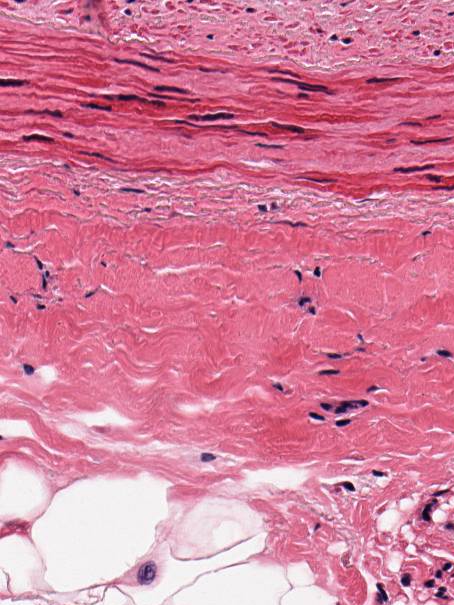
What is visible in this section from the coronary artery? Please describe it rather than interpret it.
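Horizontal bands stack from top to bottom of field. Near top, a band of deeper pink fibres crosses the field horizontally. Elongated dark nuclei in this upper band lie parallel to its fibres. Broad middle band is pink wavy collagen with few cells.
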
